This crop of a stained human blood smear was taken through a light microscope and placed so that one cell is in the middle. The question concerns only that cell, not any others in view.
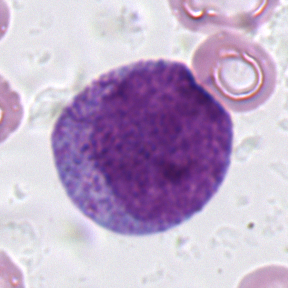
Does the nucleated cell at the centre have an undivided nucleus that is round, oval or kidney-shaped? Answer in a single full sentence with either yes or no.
Yes, one compact round, oval or kidney-shaped mass makes up the nucleus.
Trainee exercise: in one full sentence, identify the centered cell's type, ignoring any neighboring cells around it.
Positioned in the middle of the crop is a promyelocyte.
